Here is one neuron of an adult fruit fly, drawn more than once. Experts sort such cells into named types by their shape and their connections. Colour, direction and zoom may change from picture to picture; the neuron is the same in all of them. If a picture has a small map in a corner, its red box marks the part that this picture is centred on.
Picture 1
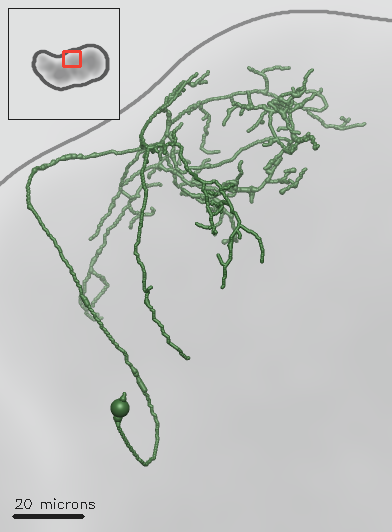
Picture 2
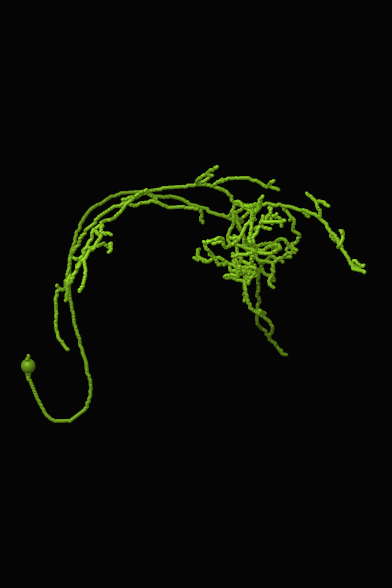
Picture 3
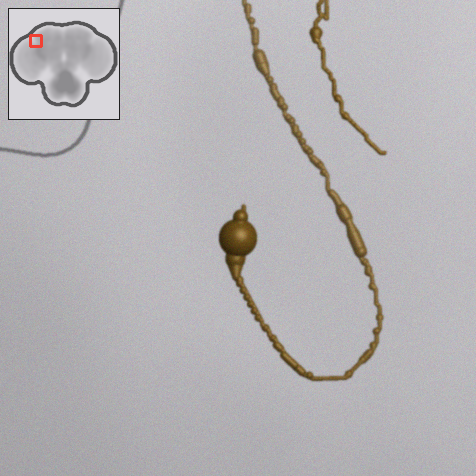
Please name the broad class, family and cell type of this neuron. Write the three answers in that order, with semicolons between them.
central-brain intrinsic neuron; hemilineage SLPav2; SLP078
